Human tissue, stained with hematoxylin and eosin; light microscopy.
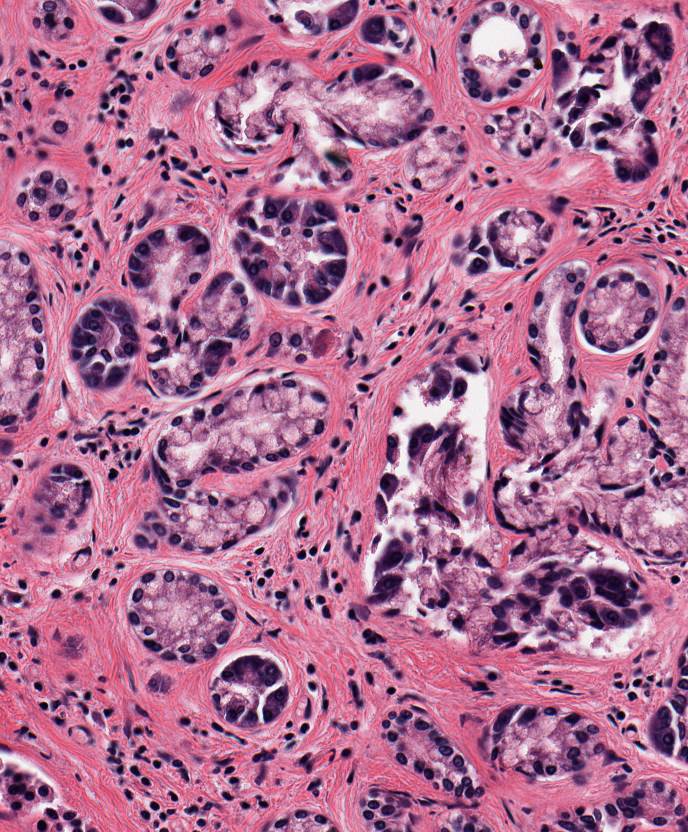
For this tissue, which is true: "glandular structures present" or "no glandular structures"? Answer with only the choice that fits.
Glandular structures present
